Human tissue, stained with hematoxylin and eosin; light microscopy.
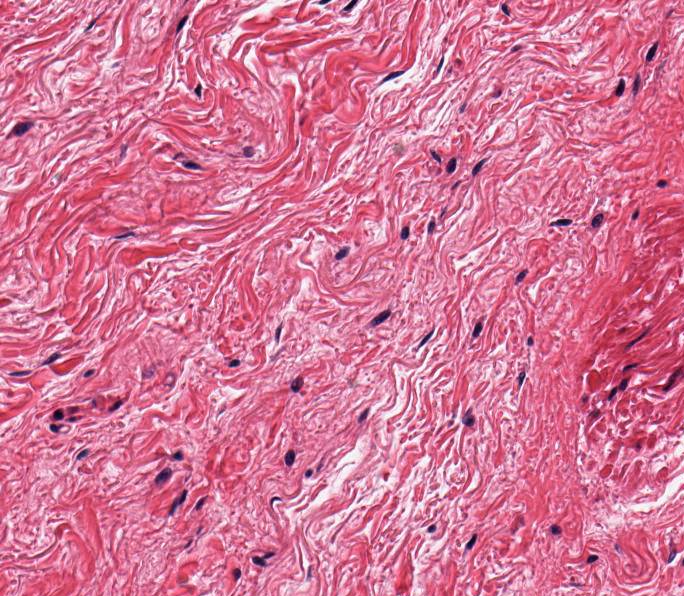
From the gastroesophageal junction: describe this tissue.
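Look across the field: bundles of pink collagen fill all of it, interlacing and running in many directions. Notice that these bundles are wavy, not straight. Now find the nuclei scattered among them: most are elongated and spindle-shaped, stained dark blue-purple. They are sparse, too, lying widely spaced between the collagen bundles.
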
